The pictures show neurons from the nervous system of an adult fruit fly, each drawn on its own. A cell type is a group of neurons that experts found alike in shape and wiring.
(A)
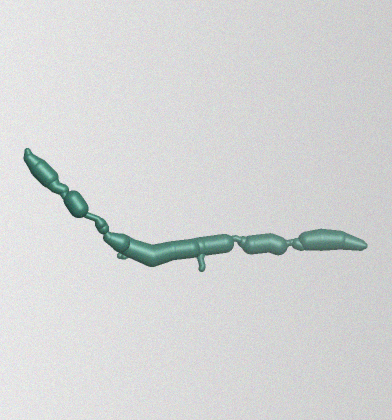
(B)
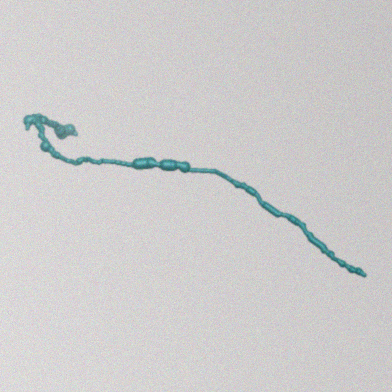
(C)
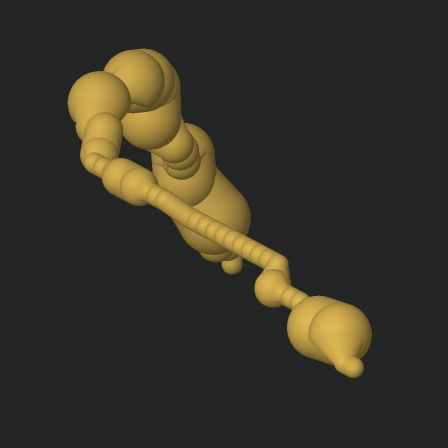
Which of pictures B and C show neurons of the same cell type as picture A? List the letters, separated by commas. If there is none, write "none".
none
